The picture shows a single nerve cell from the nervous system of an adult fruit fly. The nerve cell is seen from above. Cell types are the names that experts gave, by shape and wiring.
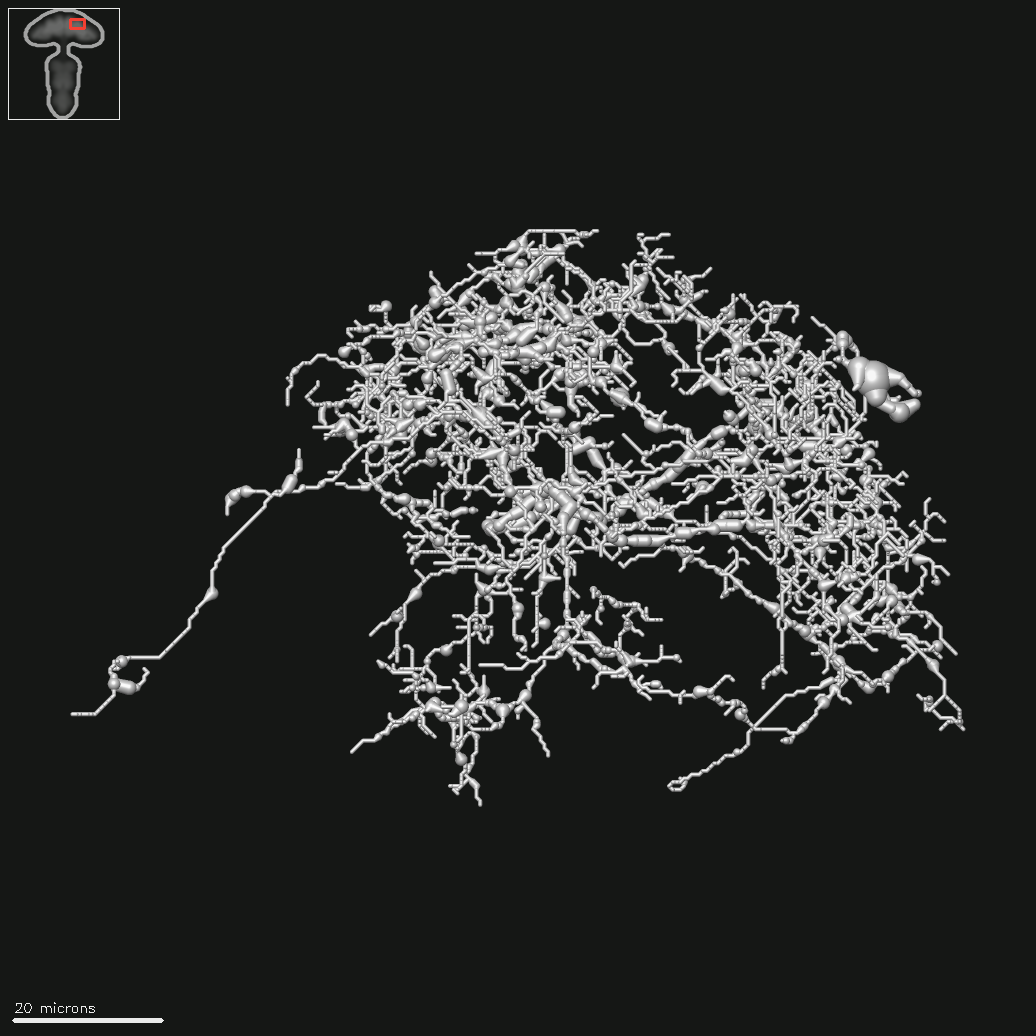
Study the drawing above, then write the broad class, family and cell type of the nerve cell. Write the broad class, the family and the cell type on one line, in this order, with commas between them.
central-brain intrinsic neuron, hemilineage VLPl2_medial, AVLP163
